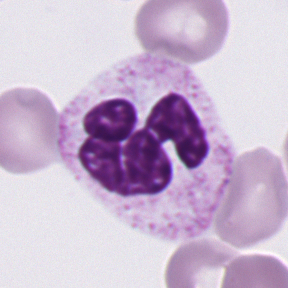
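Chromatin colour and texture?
Dark purple, coarsely clumped.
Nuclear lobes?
Three or more, separate.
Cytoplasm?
Plentiful and pale pinkish, with fine pink-violet granules scattered throughout.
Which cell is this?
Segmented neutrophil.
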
